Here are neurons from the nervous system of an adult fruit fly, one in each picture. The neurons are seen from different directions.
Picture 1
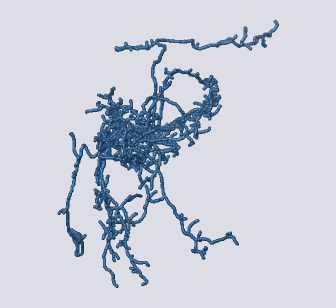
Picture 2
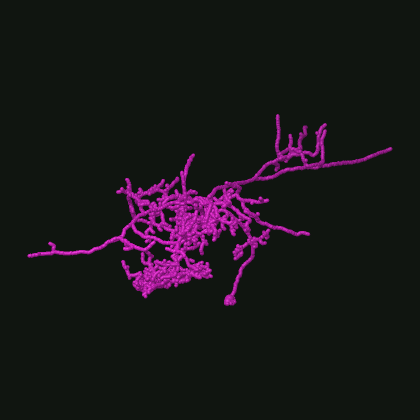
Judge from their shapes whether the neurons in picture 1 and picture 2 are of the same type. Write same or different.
different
